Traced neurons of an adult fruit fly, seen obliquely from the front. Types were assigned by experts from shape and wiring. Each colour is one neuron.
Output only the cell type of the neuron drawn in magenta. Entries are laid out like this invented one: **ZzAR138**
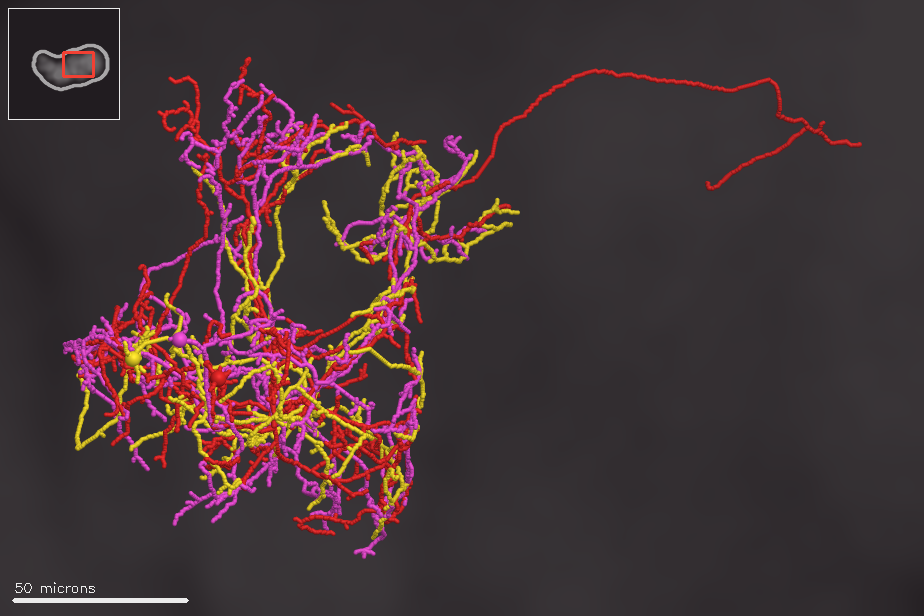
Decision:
**AVLP176_c**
